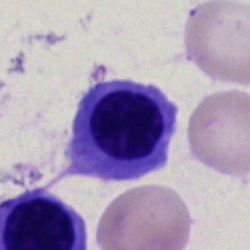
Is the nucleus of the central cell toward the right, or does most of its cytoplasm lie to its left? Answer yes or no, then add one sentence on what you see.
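Yes. The nucleus sits toward the upper right, leaving more cytoplasm on the lower-left side.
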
